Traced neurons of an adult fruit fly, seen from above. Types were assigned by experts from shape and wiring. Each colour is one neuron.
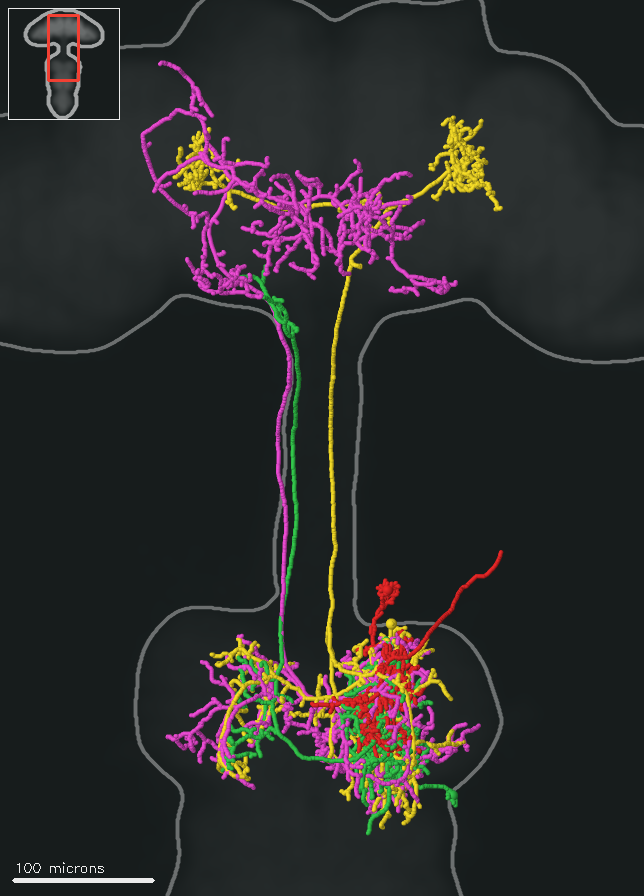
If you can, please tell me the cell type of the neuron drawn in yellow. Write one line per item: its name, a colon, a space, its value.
cell type: ANXXX108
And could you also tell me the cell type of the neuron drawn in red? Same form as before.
cell type: FNM2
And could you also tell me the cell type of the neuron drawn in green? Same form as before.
cell type: AN06A016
